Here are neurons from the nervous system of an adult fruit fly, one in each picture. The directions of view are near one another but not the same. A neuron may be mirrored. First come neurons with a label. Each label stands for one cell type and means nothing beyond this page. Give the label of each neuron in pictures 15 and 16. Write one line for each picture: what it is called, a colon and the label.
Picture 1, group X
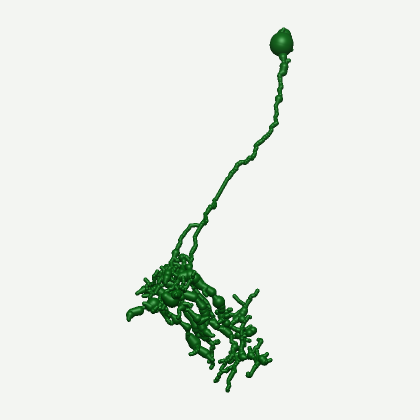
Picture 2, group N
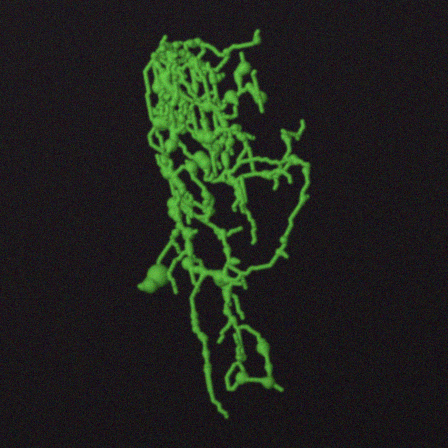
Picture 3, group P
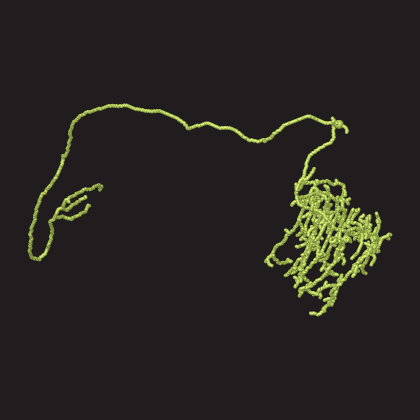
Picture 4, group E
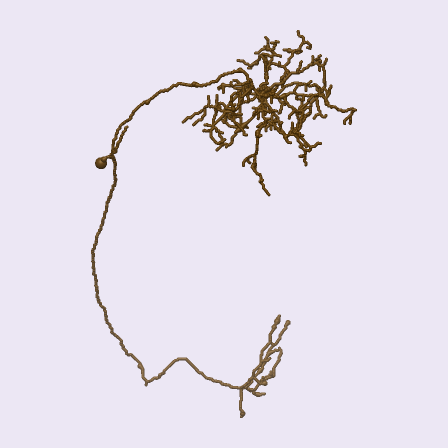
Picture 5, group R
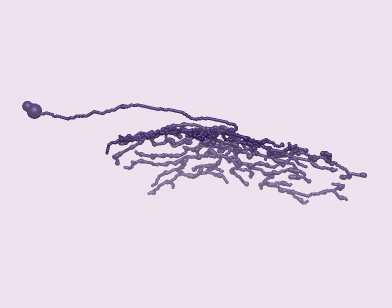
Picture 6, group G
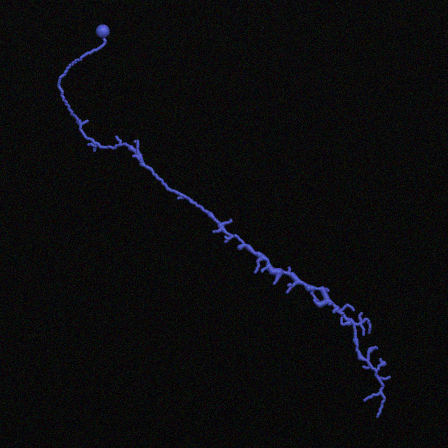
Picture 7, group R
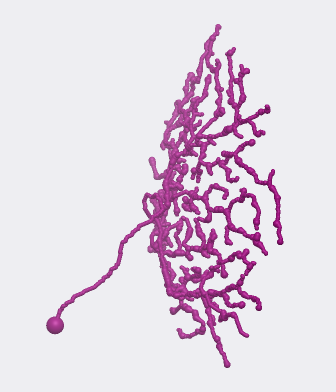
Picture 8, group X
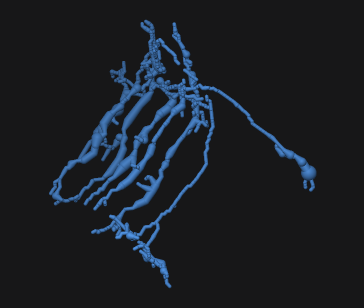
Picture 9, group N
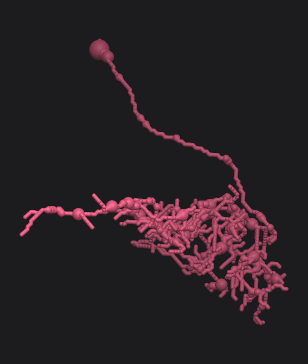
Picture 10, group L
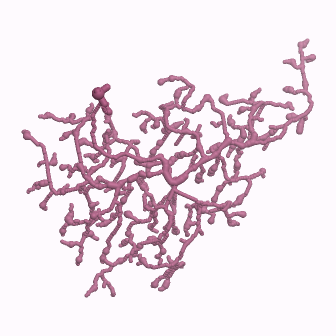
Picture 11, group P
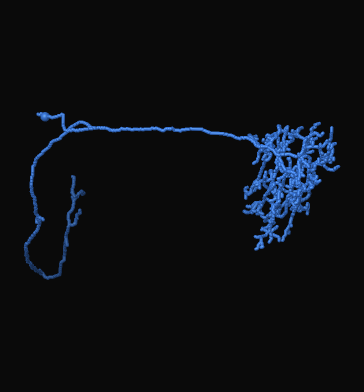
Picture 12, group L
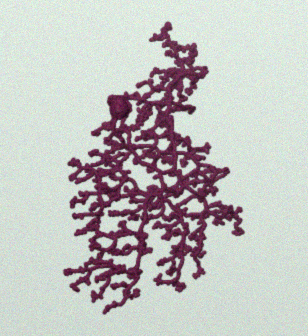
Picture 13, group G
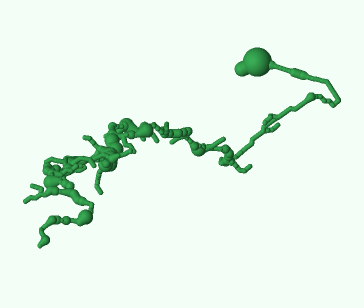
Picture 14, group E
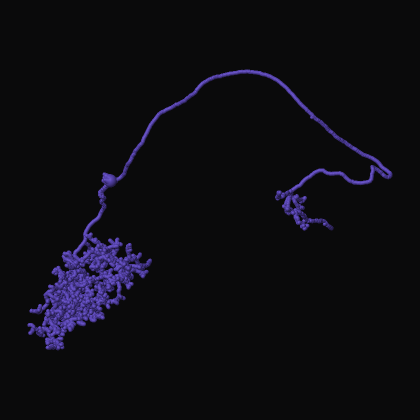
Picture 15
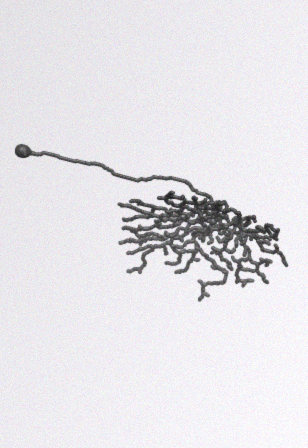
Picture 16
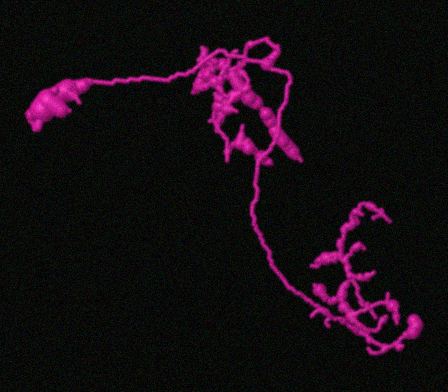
15: group R
16: group X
